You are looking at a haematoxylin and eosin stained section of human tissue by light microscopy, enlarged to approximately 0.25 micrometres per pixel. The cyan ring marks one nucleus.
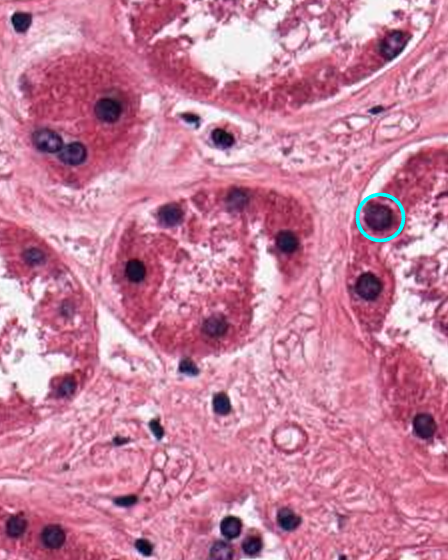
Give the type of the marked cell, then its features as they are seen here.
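The marked cell is a proximal tubule cell. The nucleus is round and dark purple, about the same size as the other nuclei lining this tubule and larger than the small dark nuclei in the tissue between tubules. The cytoplasm has no crisp inner border; it frays into the pale, frothy material in the lumen. The cell is one of a single row along the tubule wall, with a similar round nucleus just below it and pale pink fibrous tissue outside the wall.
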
